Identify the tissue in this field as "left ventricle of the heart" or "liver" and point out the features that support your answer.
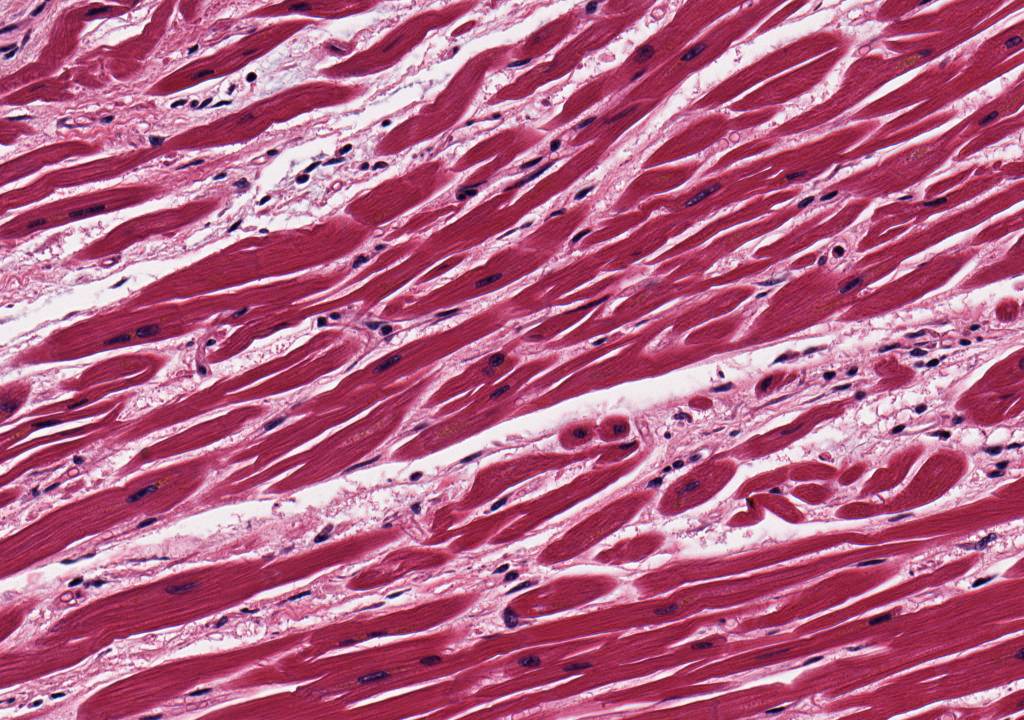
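I'd call this left ventricle of the heart. Most muscle fibres run in parallel from lower left to upper right, and some branch to join neighbours.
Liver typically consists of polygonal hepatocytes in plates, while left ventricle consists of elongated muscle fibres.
Their cytoplasm is deeply eosinophilic, dark pink-red.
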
